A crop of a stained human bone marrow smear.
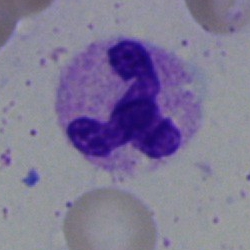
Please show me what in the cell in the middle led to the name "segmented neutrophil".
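The cell shown is a segmented neutrophil. Its nucleus is divided into three lobes, which meet near the centre of the cell and give a three-armed shape. Fine lilac granules are evenly scattered throughout the abundant cytoplasm.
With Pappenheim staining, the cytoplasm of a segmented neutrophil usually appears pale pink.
The pale pinkish-lilac cytoplasm of this cell agrees with that.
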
